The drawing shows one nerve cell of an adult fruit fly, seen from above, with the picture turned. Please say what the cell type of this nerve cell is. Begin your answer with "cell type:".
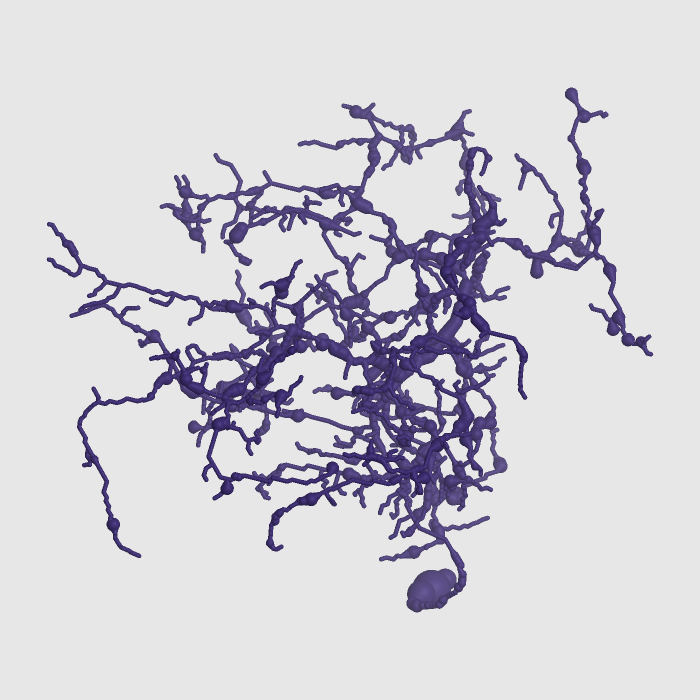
cell type: INXXX267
